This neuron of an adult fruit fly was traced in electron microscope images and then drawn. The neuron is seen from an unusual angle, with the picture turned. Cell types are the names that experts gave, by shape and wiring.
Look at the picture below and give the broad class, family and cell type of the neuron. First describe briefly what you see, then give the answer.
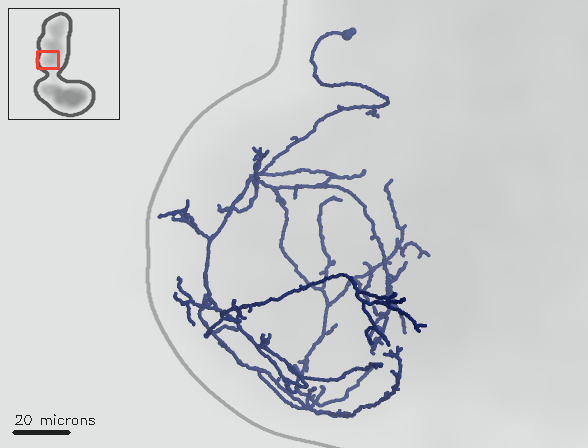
Its cell body lies at the top of the picture. By the scale bar it is about 140 microns tall in this view. The picture shows dozens of branch ends. It is a nerve-cord intrinsic neuron. Its family is hemilineage 03A. The cell type is IN03A051.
